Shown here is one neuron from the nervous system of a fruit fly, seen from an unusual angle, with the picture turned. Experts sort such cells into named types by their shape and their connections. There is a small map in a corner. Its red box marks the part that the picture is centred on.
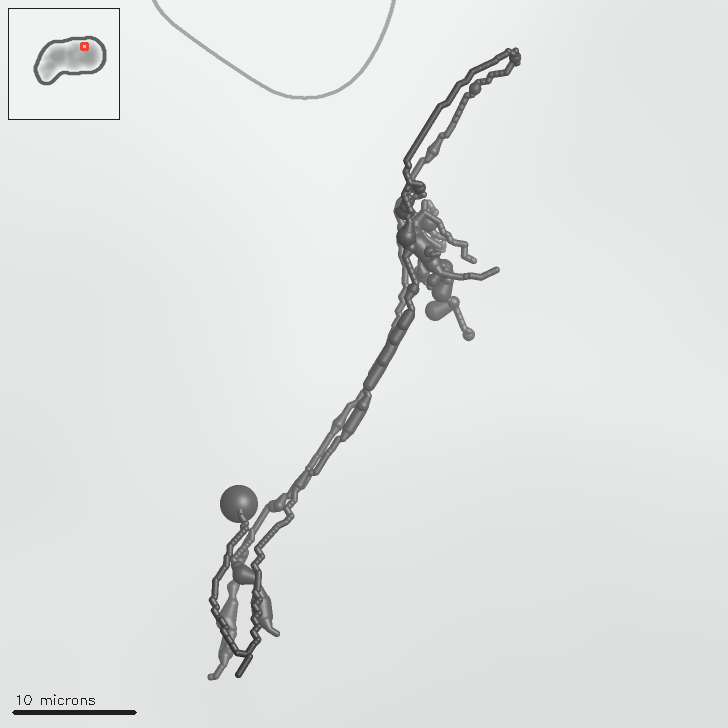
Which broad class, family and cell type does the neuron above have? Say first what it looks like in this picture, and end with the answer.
By the scale bar it is about 50 microns tall in this view. In this view it is taller than it is wide. It is an optic-lobe intrinsic neuron. The family is T. It is of cell type T4b.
